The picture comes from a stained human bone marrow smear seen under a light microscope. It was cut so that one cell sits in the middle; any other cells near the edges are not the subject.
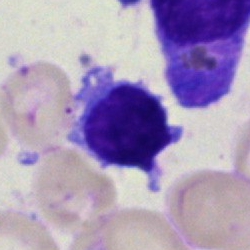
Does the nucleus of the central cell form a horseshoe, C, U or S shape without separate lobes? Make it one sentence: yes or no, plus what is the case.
No, instead of a band, the nucleus forms a compact round or oval shape.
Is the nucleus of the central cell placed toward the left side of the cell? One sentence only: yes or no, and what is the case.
No, the bulk of the cytoplasm is located to the left of the nucleus.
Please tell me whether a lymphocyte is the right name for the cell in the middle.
yes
